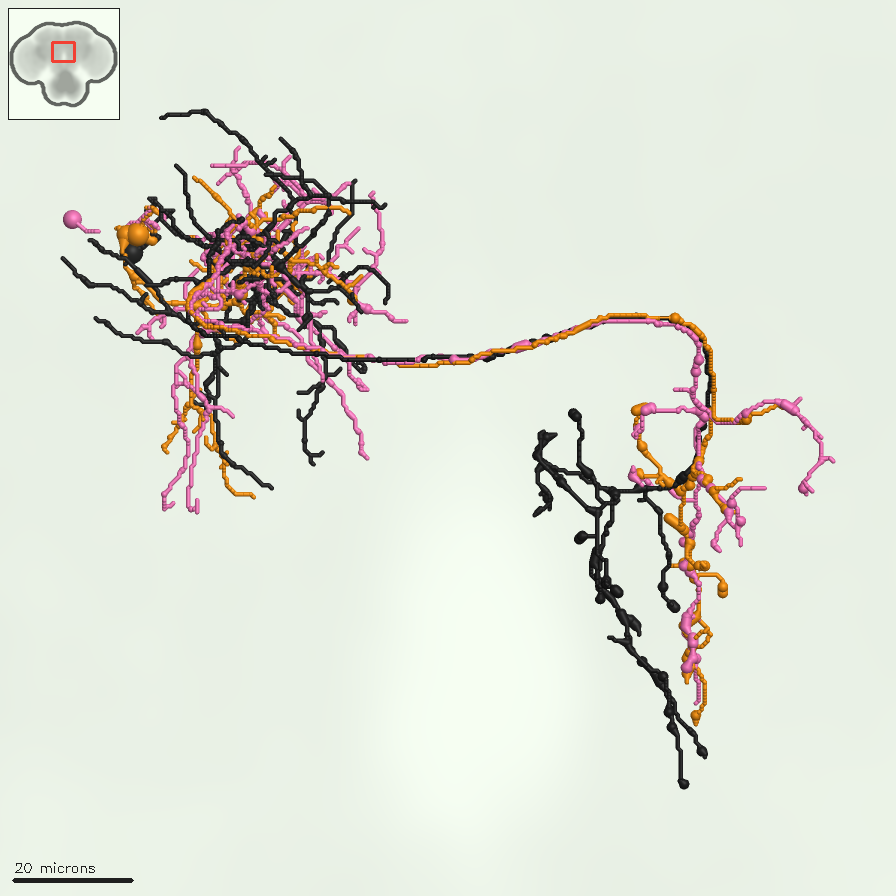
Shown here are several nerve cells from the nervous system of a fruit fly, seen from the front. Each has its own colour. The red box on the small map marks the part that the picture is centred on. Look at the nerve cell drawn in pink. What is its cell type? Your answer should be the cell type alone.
IB076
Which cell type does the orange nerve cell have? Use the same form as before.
CB2985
